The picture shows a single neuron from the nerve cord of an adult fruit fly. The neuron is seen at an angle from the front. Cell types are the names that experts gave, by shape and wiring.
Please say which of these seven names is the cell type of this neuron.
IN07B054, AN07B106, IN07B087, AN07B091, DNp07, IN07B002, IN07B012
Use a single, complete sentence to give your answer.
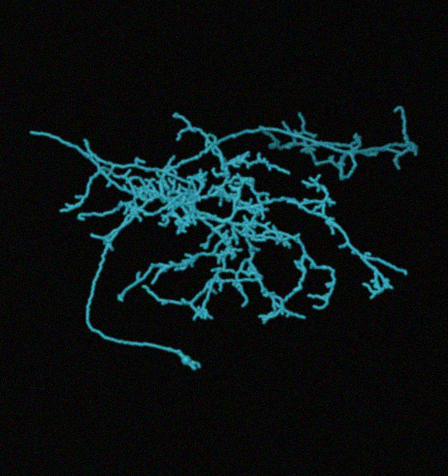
The cell type IN07B054 includes this neuron.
